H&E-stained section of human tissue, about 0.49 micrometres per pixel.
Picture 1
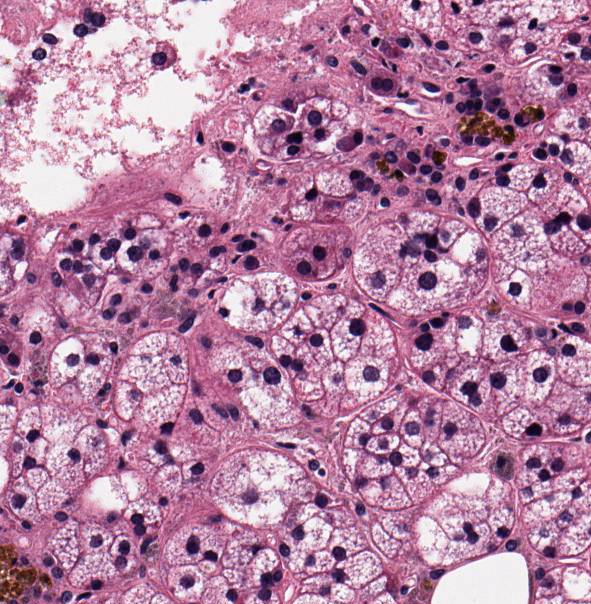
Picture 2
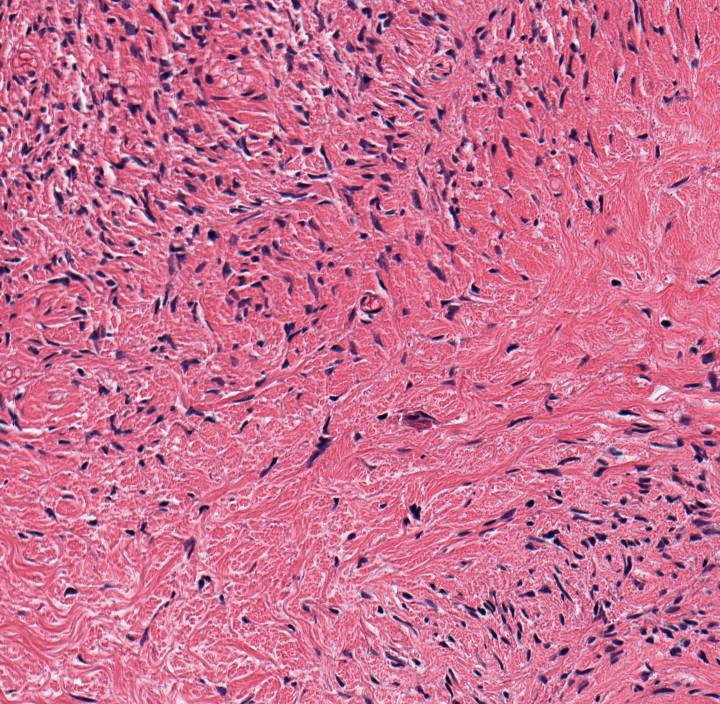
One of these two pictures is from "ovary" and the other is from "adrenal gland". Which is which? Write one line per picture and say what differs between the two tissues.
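Picture 1 shows tissue from the adrenal gland. The nuclei of the nest cells are round and darkly stained.
Picture 2 shows tissue from the ovary. The nuclei are slender, elongated and dark-staining, and many have tapered or wavy ends.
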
